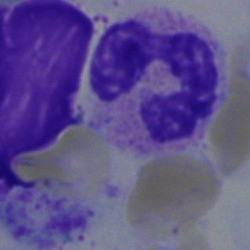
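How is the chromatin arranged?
Dark purple and coarsely clumped, with small lighter patches.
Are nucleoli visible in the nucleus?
No, none can be seen.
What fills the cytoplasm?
Fine, small lilac granules, with no vacuoles.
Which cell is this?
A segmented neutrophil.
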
